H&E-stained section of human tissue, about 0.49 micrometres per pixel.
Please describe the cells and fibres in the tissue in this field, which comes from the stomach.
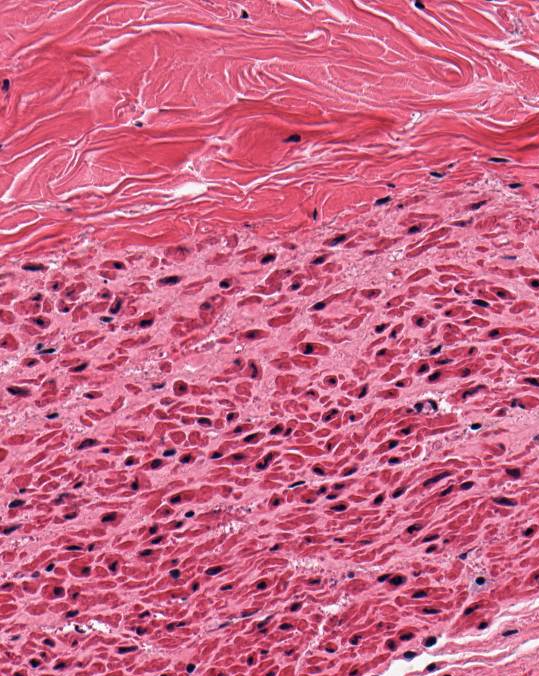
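Looking from top to bottom, the upper third of the field is dense pink fibrous tissue, while the lower two-thirds is densely cellular. Up there, the collagen bundles are wavy and run mostly horizontally. Below, the cells have pink cytoplasm and dark nuclei, oval to elongated. Those nuclei seem spread fairly evenly through the cellular tissue.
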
